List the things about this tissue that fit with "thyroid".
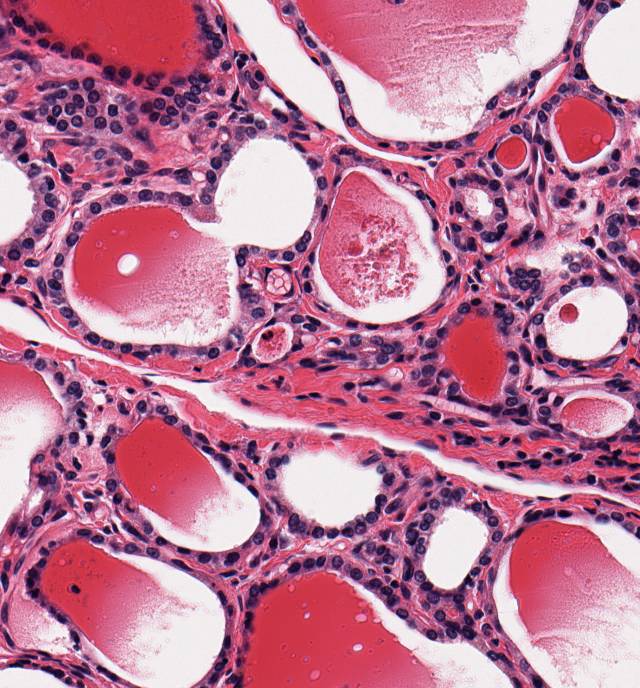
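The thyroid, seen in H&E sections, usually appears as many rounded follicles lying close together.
Closely packed round to oval follicles of widely varying size fill this field.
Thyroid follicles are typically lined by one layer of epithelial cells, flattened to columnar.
Here each has a single layer of low cuboidal to flattened cells with round dark nuclei.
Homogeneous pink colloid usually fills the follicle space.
Most follicles here contain homogeneous deep pink colloid. A band of pink fibrous tissue crosses diagonally from middle left toward lower right.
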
